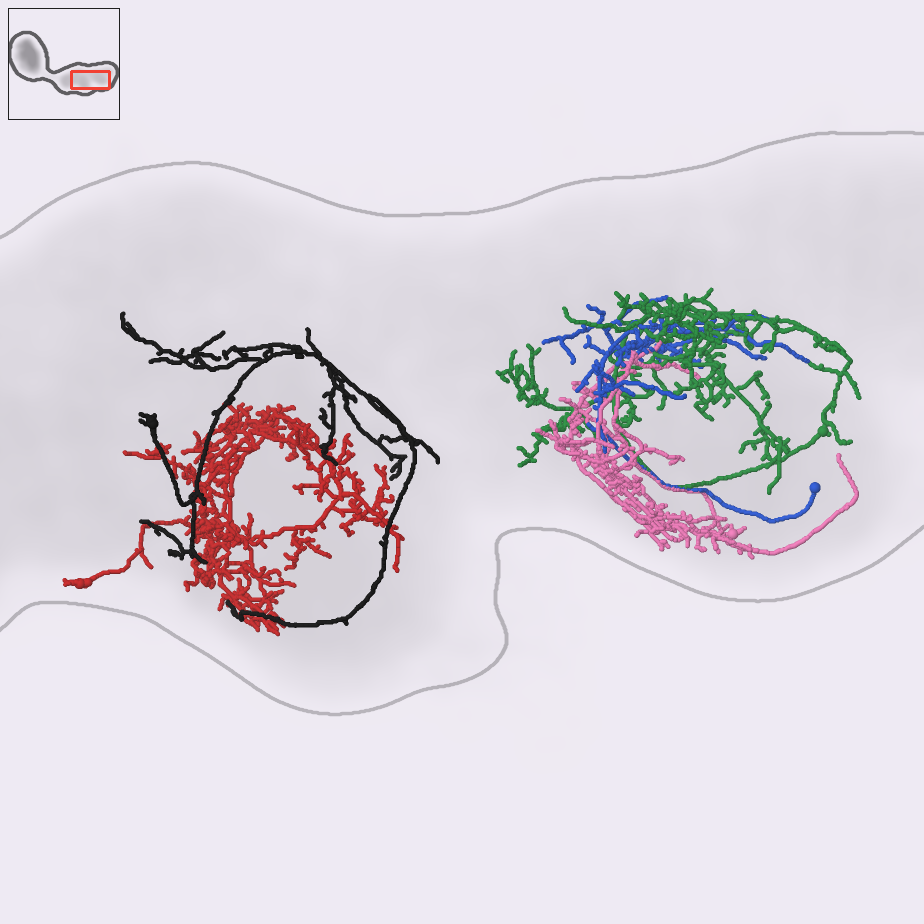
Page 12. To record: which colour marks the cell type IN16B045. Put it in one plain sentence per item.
The colour is red.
